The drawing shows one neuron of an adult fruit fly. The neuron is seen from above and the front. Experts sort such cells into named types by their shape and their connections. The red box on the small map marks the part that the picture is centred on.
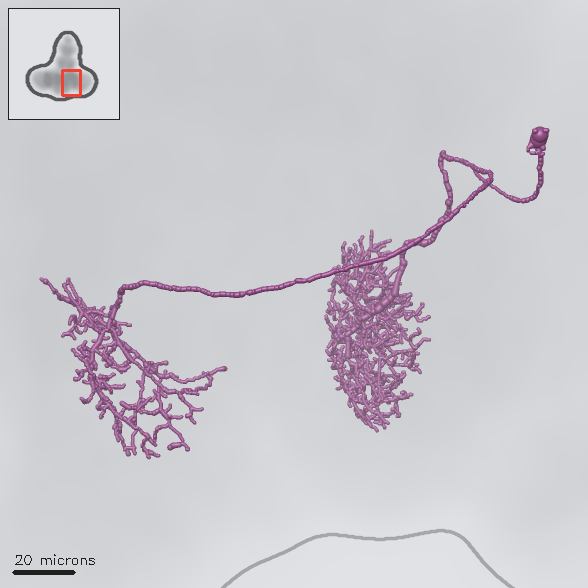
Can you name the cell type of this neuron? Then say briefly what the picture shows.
The cell type is LT51. It is a visual projection neuron. Its cell body lies at the upper right of the picture. From left to right in the picture it spans about 170 microns.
